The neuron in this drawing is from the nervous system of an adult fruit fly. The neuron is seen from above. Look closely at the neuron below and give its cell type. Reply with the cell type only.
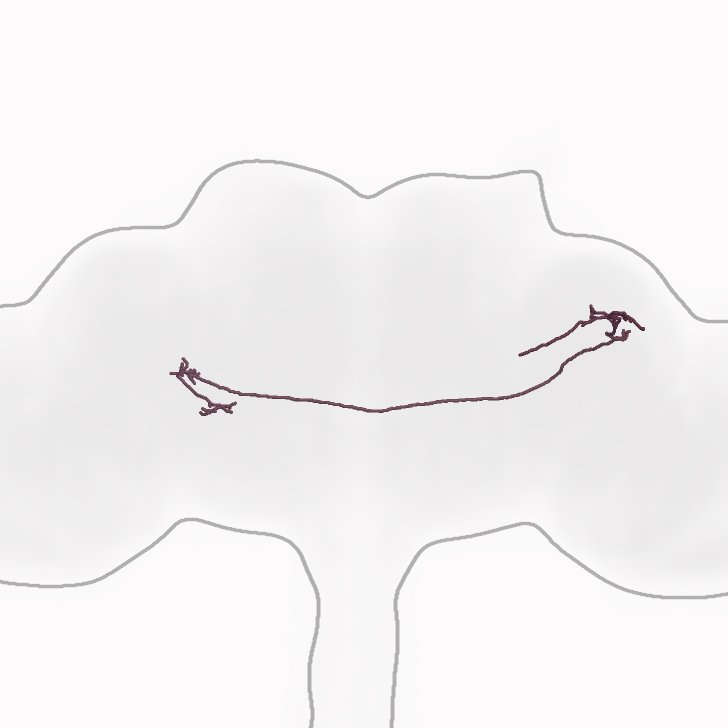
AVLP604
